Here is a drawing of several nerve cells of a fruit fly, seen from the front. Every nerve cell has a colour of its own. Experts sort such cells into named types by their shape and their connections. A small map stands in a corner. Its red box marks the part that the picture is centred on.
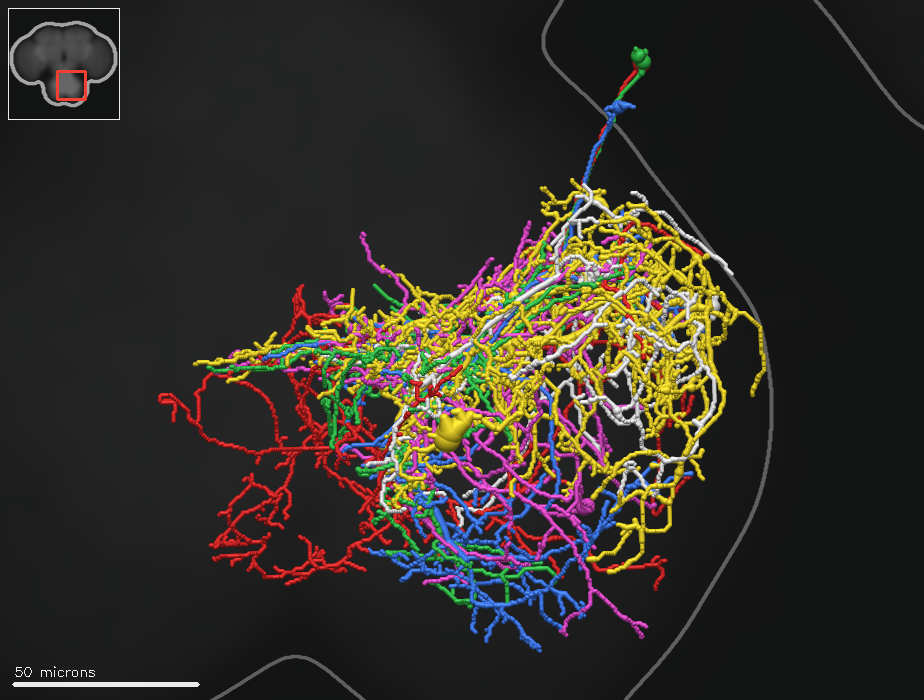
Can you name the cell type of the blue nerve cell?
IN11A005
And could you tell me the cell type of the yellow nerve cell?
IN08A003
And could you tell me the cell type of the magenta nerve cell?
IN12A031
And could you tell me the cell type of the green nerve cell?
IN11A007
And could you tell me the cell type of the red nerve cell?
IN11A008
